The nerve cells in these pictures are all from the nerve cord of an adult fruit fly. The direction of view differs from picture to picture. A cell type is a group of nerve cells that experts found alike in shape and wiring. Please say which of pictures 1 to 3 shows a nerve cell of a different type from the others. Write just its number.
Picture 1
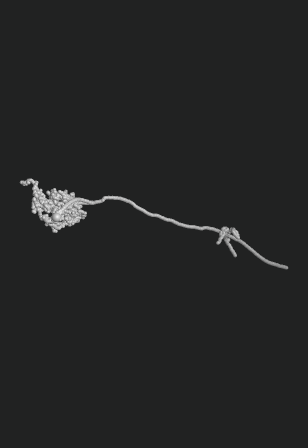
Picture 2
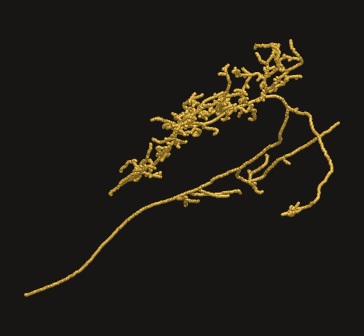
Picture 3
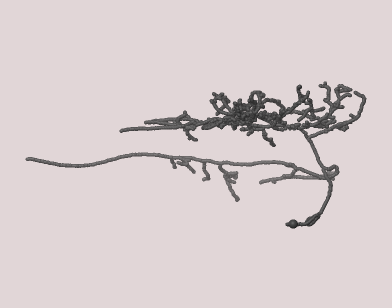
1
